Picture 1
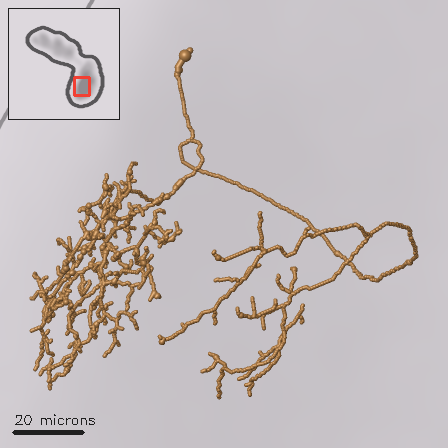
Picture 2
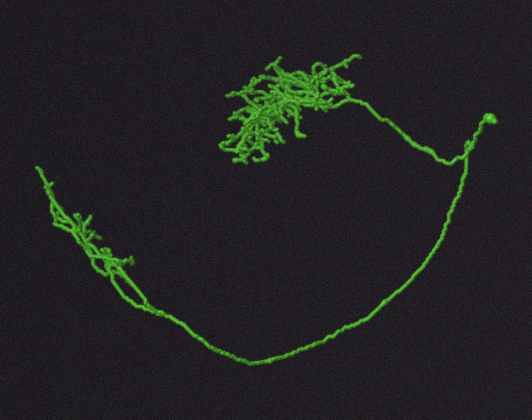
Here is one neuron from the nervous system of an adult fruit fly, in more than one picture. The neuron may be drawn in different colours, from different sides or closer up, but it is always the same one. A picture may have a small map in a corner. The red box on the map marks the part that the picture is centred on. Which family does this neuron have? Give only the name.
MeLo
